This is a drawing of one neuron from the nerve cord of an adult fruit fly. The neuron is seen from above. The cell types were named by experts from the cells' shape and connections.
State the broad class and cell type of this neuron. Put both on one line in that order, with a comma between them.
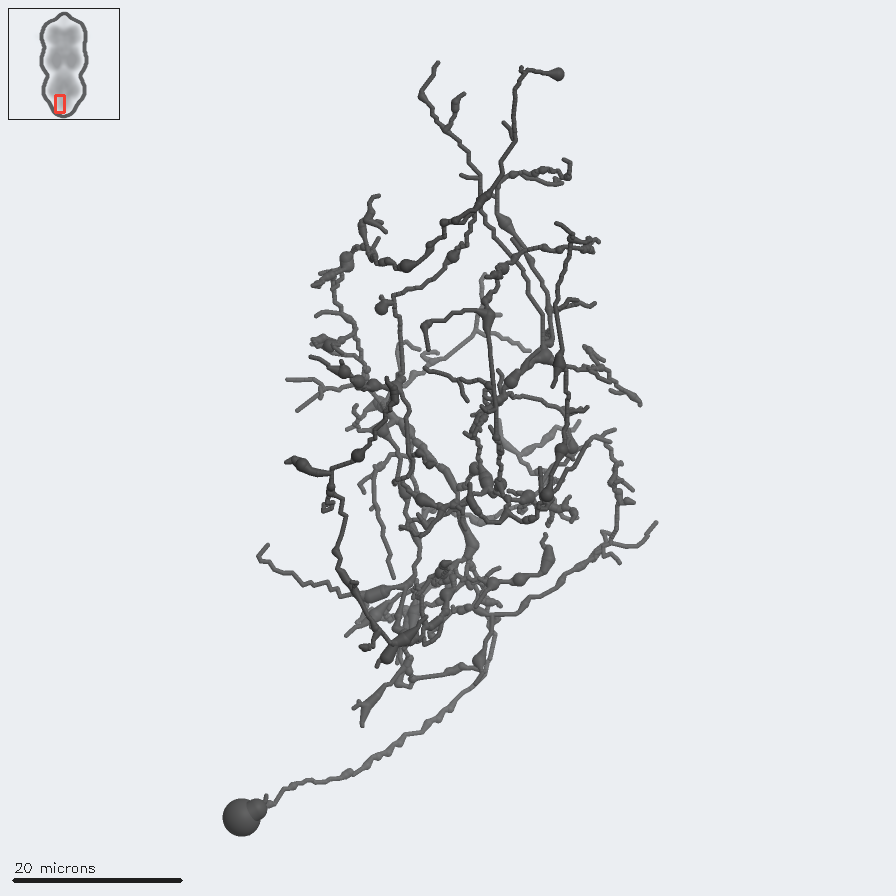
nerve-cord intrinsic neuron, INXXX334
